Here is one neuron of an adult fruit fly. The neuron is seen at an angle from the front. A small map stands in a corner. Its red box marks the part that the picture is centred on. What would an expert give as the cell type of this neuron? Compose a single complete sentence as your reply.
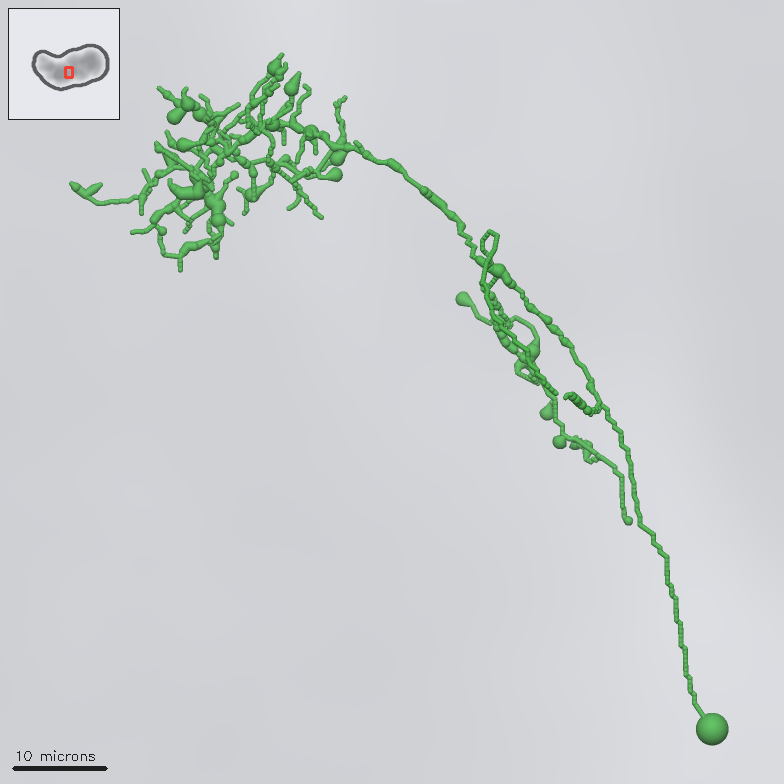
Regarding its cell type, the neuron is Li21.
